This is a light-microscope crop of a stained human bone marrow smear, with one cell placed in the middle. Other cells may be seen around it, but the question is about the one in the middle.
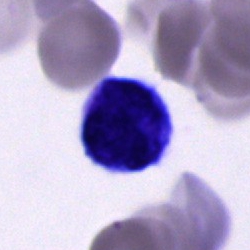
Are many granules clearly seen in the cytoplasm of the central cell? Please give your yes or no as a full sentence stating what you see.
No, not a single granule can be seen in its cytoplasm.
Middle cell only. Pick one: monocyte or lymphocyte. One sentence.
The crop's centre is taken up by a lymphocyte.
